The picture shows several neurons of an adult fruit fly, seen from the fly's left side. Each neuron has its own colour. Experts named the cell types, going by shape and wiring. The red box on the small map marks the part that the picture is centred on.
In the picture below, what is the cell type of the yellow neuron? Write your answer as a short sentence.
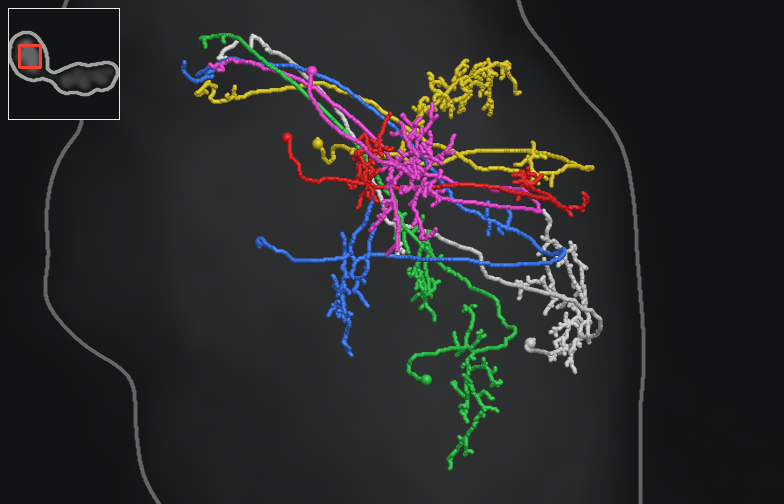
The cell type is MeTu4a.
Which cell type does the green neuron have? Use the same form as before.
The cell type is MeTu4c.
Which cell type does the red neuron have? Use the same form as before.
The cell type is Tm34.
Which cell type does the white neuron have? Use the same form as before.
The cell type is MeTu4e.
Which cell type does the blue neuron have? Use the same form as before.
The cell type is MeTu4b.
